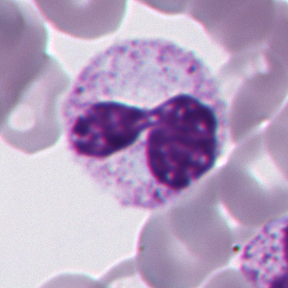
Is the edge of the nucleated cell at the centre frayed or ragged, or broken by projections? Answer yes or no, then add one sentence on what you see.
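No. The cell has a round, smooth outline.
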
